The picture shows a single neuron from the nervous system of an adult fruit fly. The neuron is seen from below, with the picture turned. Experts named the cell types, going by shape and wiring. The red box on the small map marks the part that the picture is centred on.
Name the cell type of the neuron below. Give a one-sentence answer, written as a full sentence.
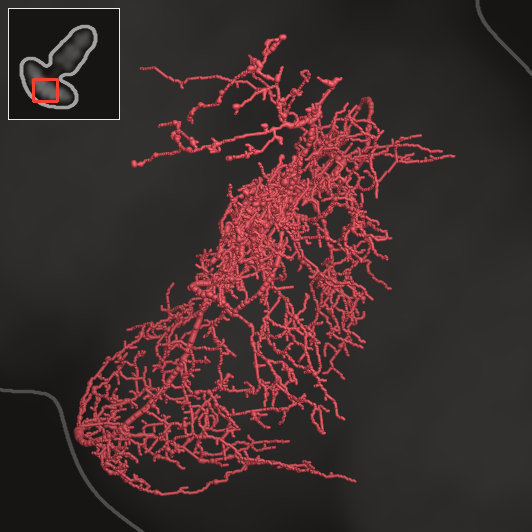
Cell type SMP543 is what this neuron is.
